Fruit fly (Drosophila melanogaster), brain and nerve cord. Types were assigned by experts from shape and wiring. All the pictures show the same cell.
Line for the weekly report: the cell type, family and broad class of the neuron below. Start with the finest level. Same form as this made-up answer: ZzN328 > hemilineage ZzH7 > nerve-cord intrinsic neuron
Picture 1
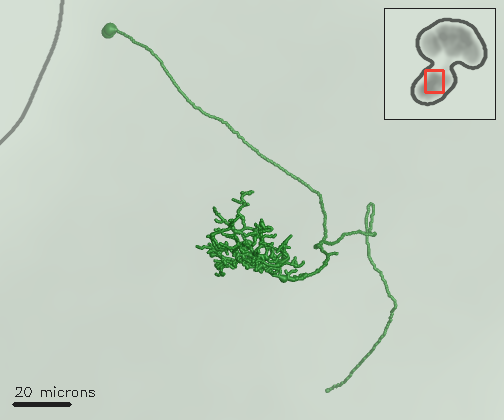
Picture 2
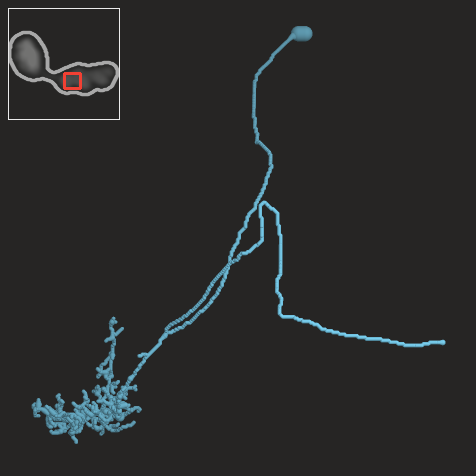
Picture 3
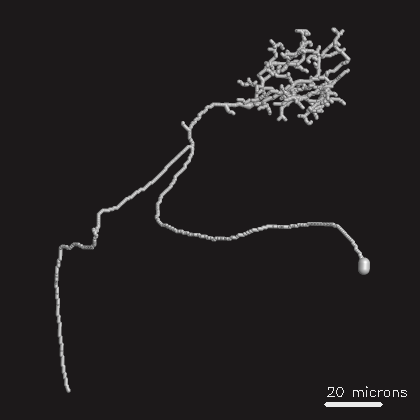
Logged: IN23B094 > hemilineage 23B > nerve-cord intrinsic neuron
